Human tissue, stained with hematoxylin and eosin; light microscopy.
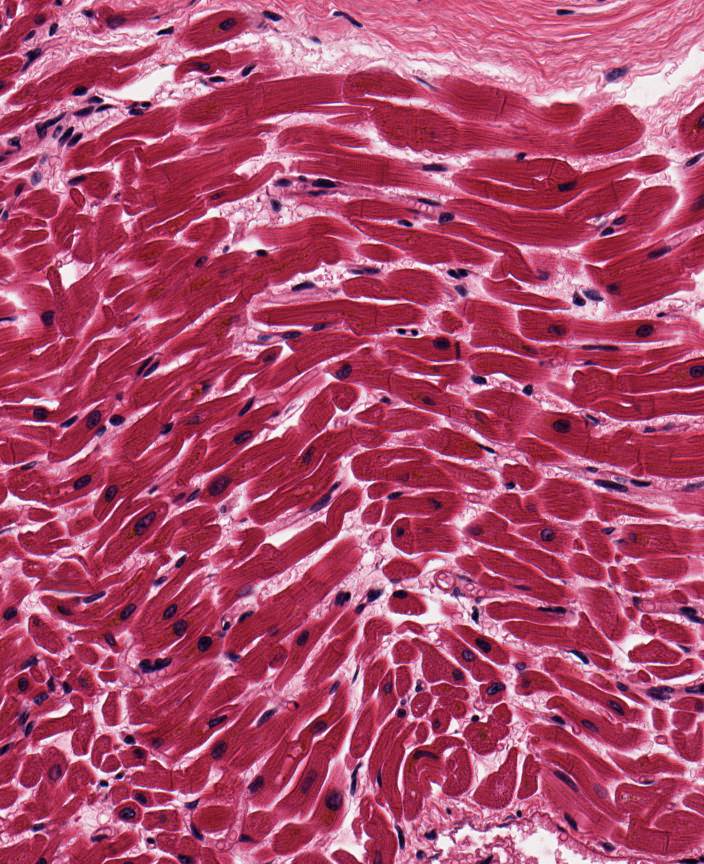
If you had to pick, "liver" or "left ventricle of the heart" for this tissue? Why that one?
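This is the left ventricle of the heart. Look: nearly the whole field is closely set muscle fibres with deeply eosinophilic cytoplasm, branching and joining their neighbours.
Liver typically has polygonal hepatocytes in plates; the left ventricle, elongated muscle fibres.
Here you see fibres, not plates of polygonal cells. Thin strands of delicate connective tissue with small, dark, elongated nuclei lie between the fibres.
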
